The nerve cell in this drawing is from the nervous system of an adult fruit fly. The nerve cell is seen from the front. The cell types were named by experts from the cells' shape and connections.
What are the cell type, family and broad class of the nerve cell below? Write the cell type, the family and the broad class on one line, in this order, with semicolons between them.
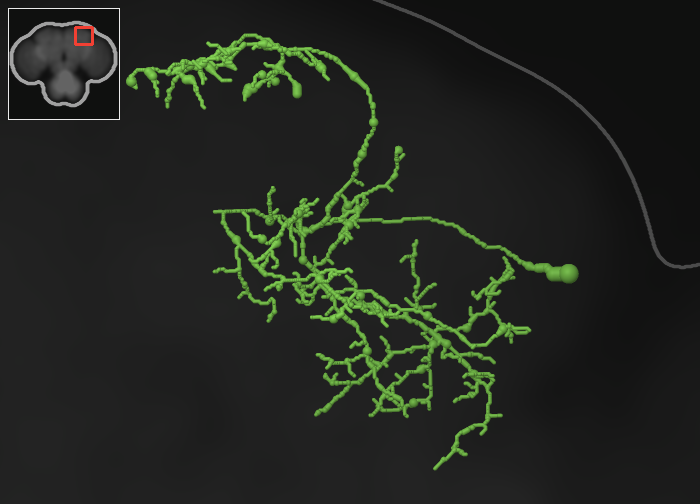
LHPV6h2; hemilineage LHp2; central-brain intrinsic neuron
